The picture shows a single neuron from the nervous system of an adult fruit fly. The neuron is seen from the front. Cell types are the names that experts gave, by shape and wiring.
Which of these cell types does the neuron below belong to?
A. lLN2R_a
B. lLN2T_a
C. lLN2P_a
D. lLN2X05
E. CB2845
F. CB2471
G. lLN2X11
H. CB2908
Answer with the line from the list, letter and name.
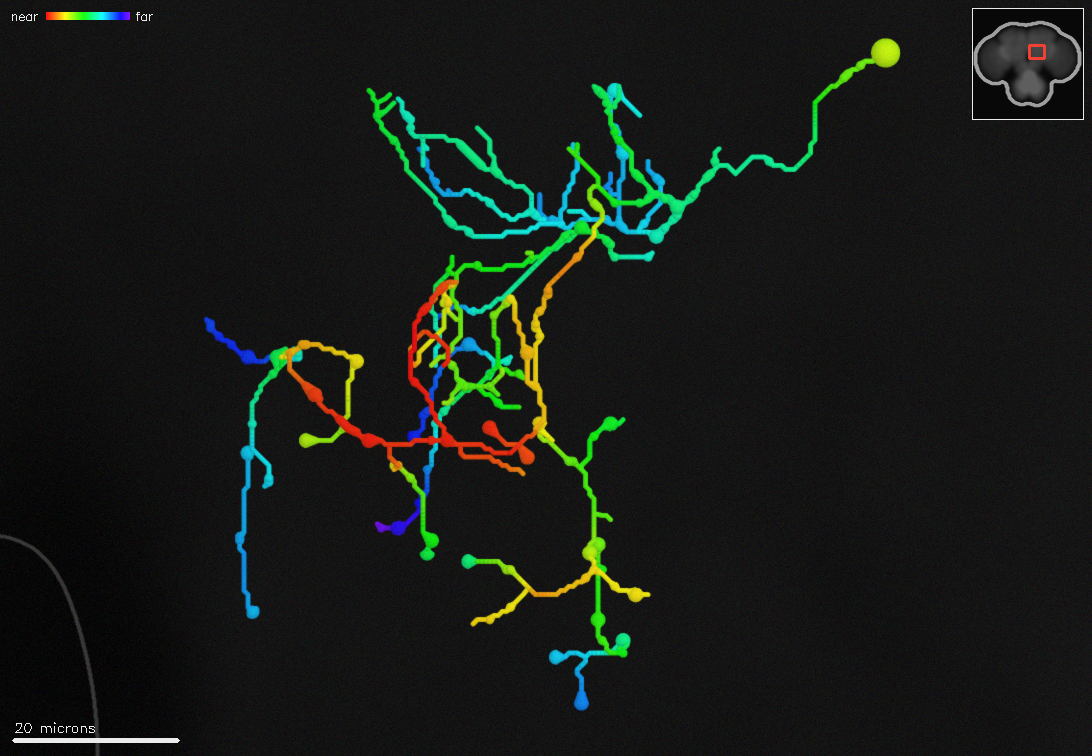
F. CB2471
